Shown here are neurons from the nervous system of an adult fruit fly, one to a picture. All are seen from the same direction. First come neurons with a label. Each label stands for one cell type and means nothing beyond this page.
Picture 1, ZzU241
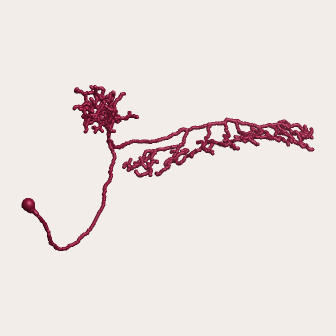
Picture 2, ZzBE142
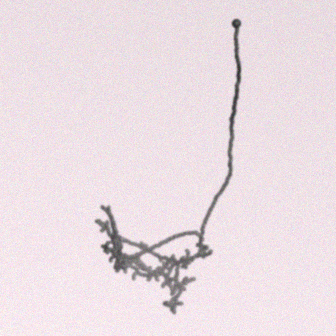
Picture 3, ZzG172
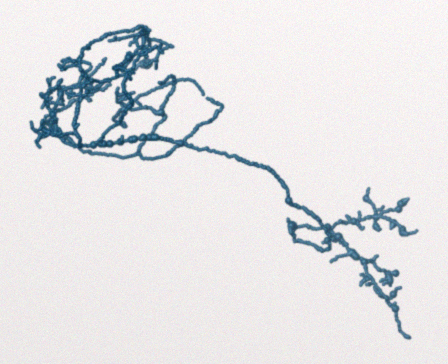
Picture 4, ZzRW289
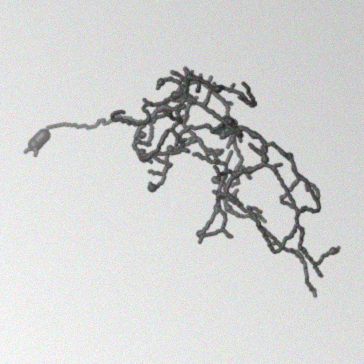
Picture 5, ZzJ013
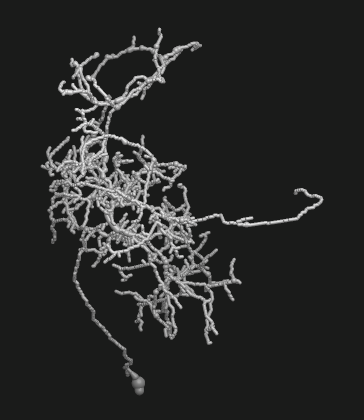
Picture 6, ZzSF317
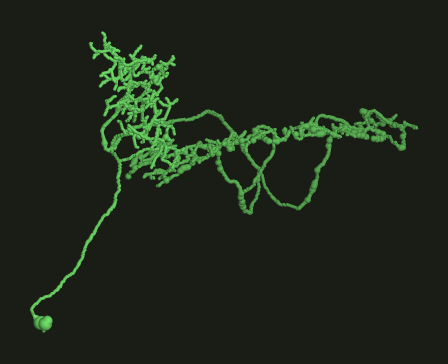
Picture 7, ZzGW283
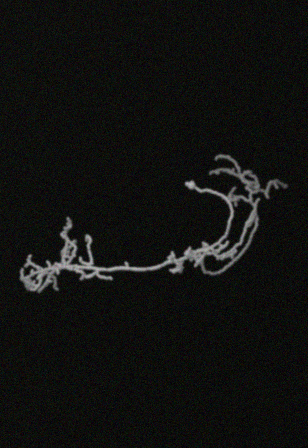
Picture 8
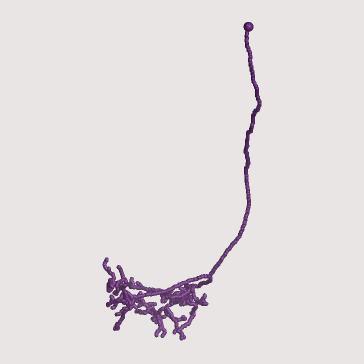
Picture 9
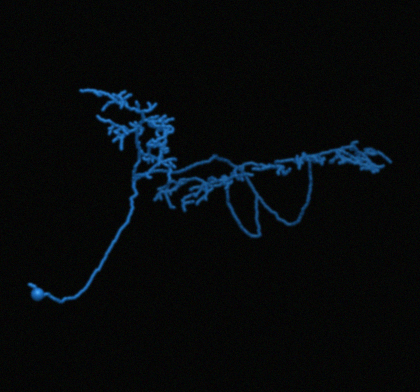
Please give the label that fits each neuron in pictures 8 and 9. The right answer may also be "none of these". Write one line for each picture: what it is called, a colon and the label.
8: ZzBE142
9: ZzSF317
